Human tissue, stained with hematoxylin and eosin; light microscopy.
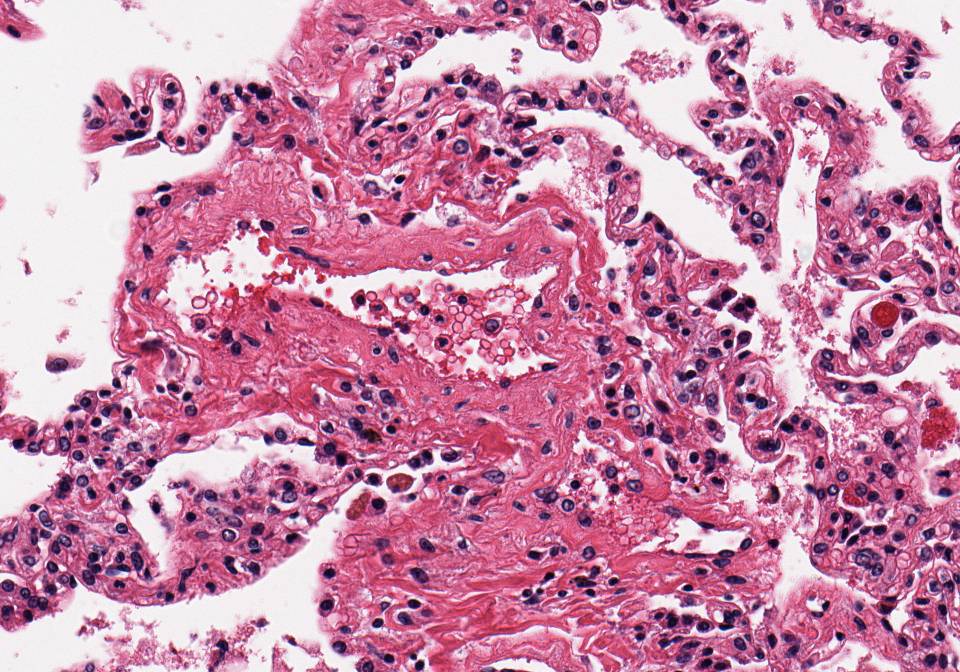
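Lung (haematoxylin and eosin). Across the whole field, branching, folded walls of lung tissue separate irregular empty spaces. Their surfaces are lined by a single layer of plump cuboidal cells with round dark nuclei. A slit-like space in the centre holds a cluster of pale, ring-shaped red blood cells. Some empty spaces, especially at the right and top, contain wispy pale pink granular material.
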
